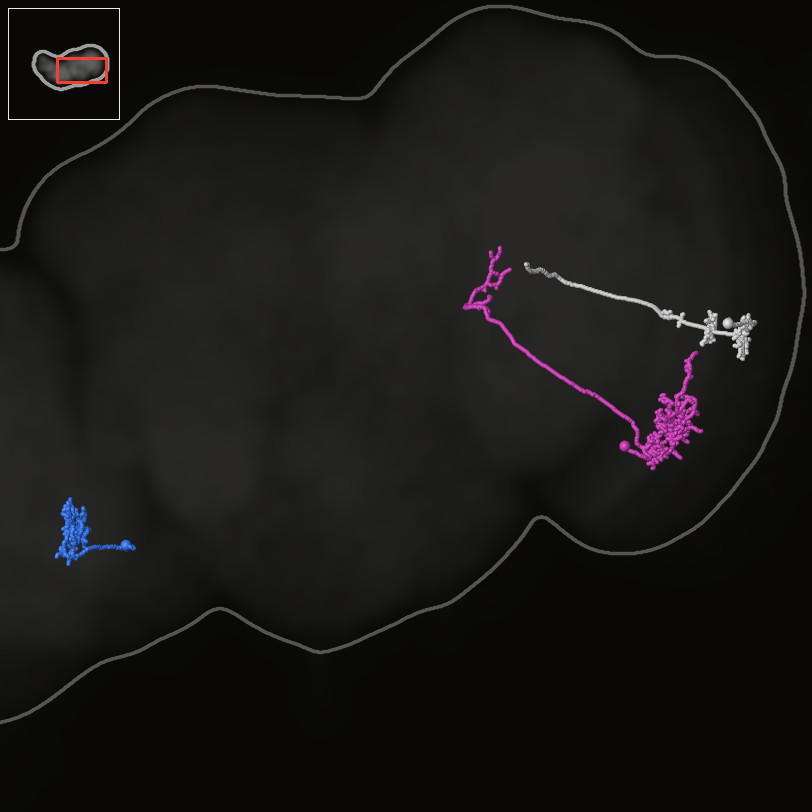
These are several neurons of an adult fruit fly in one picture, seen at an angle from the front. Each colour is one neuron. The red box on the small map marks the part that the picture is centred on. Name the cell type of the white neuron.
Tm3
